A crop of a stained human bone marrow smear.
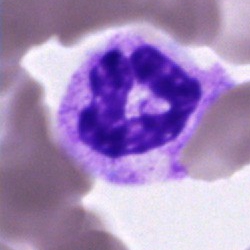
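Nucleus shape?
A thick, lumpy ring with notches along its outer edge.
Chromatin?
Dark purple, coarsely clumped.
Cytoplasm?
A moderate rim of pale lilac around the nucleus, holding fine, scattered purple granules.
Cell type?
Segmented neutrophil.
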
